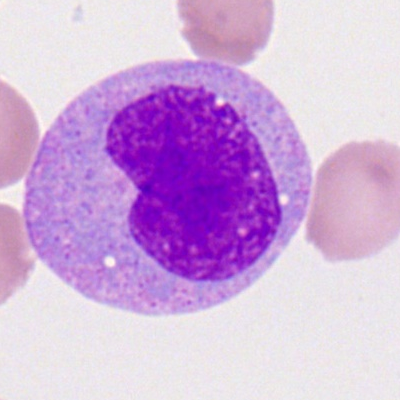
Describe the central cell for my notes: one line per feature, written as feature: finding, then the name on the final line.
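Nucleus: bean-shaped, notched on left side
Position: nucleus off-centre toward right
Granules: fine, pinkish-purple, scattered through cytoplasm
Dots: a few tiny, clear, round, within the cell
Name: monocyte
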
